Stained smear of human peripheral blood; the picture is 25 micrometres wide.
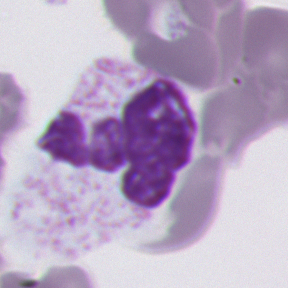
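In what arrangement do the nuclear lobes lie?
In a row across the middle and right side of the cell.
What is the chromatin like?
Dense, dark purple, clumped.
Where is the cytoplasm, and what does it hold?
Abundant and very pale, mostly left of and below the nucleus; scattered small pinkish-violet granules.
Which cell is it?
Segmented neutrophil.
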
